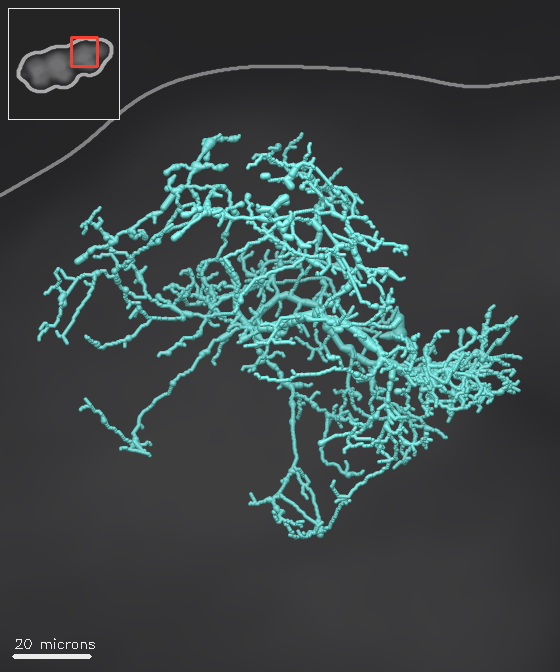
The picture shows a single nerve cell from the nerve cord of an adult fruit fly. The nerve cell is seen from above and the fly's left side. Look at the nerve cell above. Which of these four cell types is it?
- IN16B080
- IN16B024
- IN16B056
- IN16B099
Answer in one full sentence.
The cell type that this neuron has is IN16B024.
